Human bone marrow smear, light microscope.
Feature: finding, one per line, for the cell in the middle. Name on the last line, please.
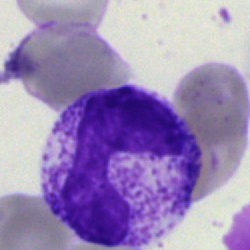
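Shape: round and smooth
Nuclear form: thick curved band bending around a pale cytoplasmic area at the lower right
Chromatin: dark purple, dense and clumped
Vacuoles: none in the cytoplasm
Identity: band neutrophil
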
